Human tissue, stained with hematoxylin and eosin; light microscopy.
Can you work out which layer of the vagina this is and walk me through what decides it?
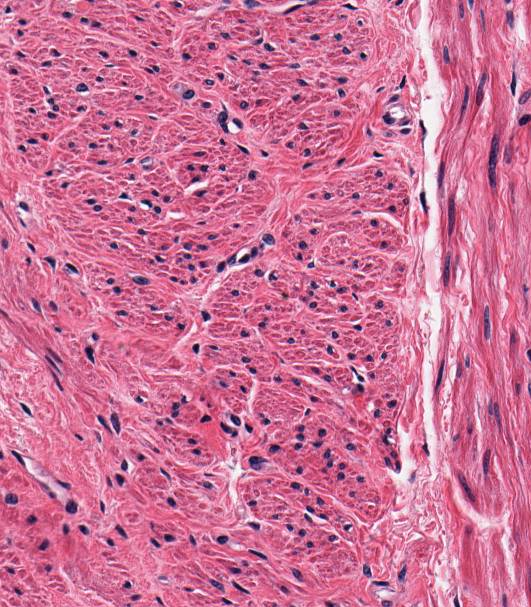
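What you are looking at is smooth muscle, filling the left and centre of the field. It is cut in cross section and grouped into bundles, with thin pink strands of fibrous tissue between them. Look at the nuclei: small dark round dots, each lying singly within a cell profile.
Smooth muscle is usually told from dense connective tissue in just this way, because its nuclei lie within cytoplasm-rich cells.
The pink cytoplasm shows no cross-striations.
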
